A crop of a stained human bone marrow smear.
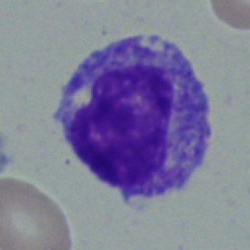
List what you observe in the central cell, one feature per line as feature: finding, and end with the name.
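Nucleus: notch at upper left
Chromatin: dark purple, scattered paler patches
Cytoplasm: rim widest on right side
Clear area: small, pale, upper left beside nucleus
Name: myelocyte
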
